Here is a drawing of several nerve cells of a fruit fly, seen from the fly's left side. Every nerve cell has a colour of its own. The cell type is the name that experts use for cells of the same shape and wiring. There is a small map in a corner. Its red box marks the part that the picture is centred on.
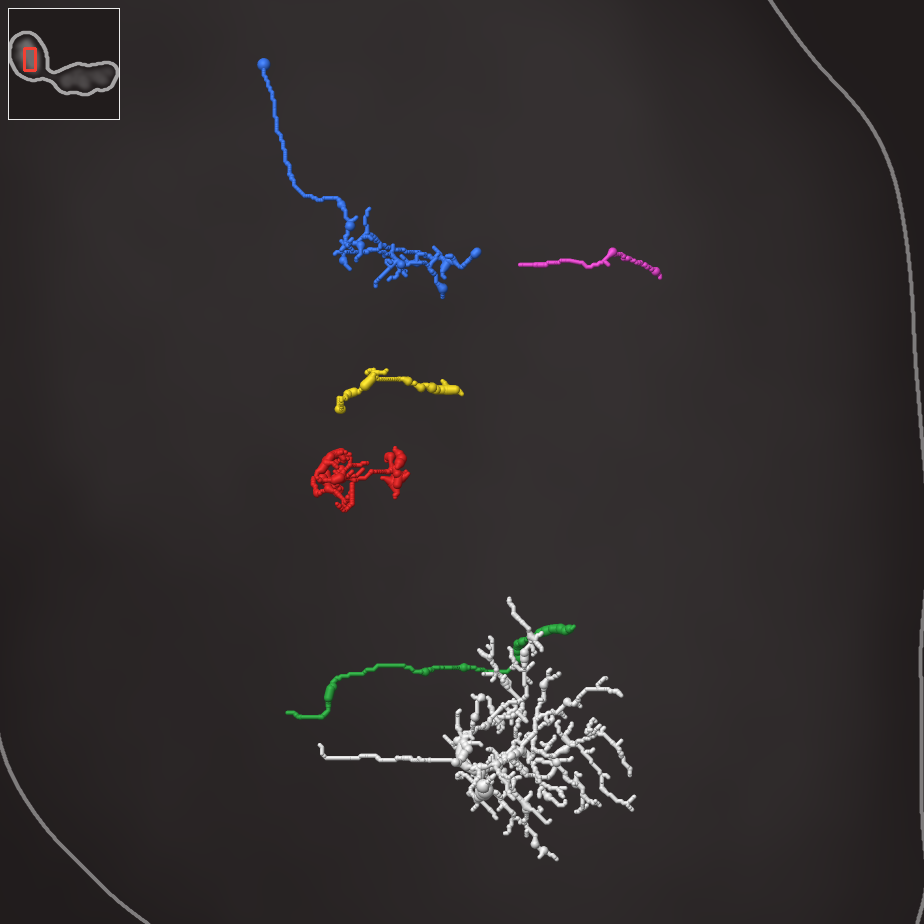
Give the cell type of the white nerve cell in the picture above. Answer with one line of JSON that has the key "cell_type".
{"cell_type": "Lawf1"}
